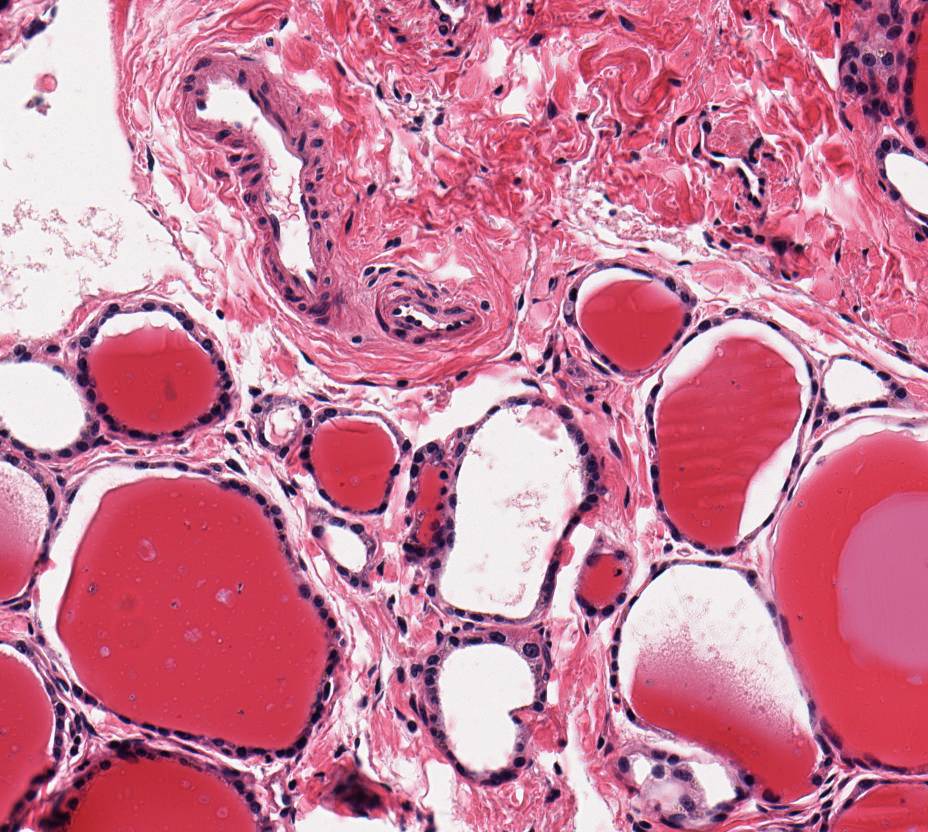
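Thyroid, haematoxylin and eosin: round to oval follicles of widely varying size fill the lower two-thirds, under a band of fibrous stroma across the top. A single layer of flattened to low cuboidal cells lines each one, their nuclei small, round, dark and evenly spaced, not overlapping. Most follicles hold homogeneous deep pink colloid.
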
